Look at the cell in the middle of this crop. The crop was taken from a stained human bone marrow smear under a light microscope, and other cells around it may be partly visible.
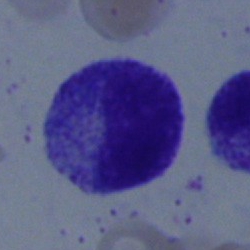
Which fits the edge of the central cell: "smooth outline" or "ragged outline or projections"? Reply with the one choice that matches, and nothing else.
Smooth outline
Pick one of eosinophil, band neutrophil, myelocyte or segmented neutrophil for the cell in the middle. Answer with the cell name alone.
myelocyte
